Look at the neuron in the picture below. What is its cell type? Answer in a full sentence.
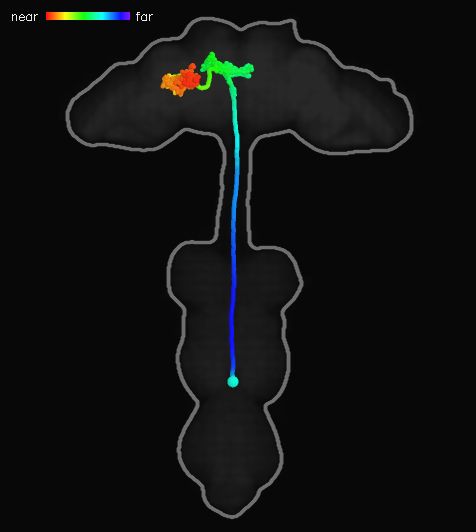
The cell type is ANXXX434.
